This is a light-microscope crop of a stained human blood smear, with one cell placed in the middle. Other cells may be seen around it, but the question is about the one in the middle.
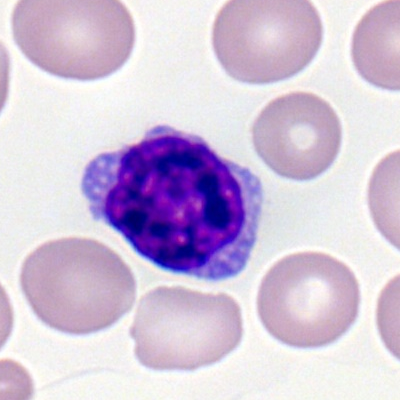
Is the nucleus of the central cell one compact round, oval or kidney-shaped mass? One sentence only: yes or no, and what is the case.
Yes, the nucleus of the cell is compact, undivided and round, oval or kidney-shaped.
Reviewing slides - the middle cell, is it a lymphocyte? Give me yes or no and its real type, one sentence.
Yes, it is a lymphocyte that occupies the centre of the crop.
